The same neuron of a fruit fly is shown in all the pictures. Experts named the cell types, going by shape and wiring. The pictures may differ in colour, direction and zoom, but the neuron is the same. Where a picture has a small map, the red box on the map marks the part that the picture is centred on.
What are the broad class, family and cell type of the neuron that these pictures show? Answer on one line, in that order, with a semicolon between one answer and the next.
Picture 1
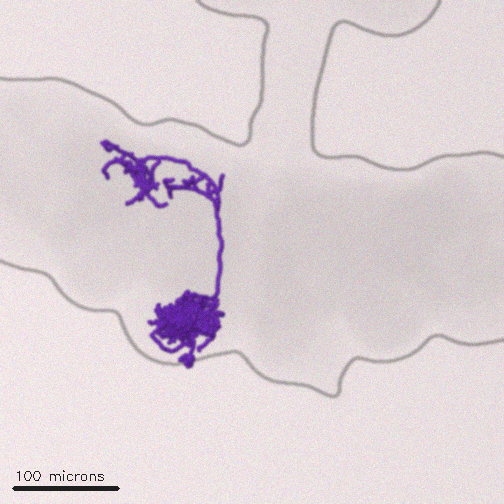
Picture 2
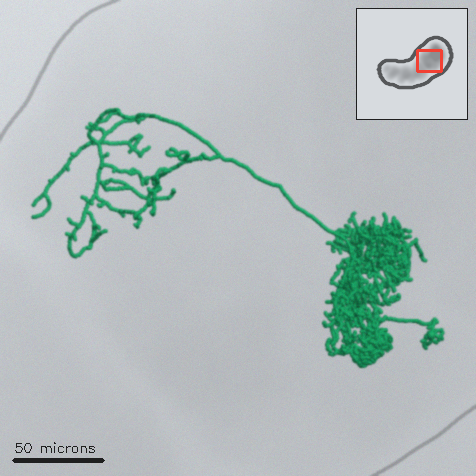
central-brain intrinsic neuron; hemilineage ALad1; M_adPNm3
